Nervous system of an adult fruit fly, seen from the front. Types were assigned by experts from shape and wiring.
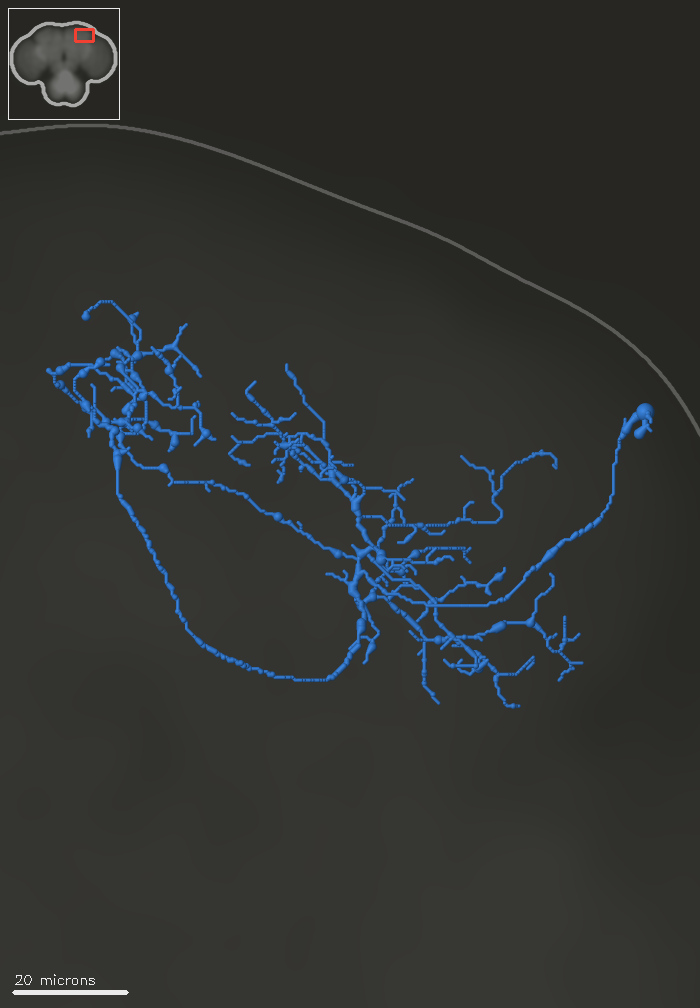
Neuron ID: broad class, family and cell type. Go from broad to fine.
central-brain intrinsic neuron; hemilineage SLPal1; SLP018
